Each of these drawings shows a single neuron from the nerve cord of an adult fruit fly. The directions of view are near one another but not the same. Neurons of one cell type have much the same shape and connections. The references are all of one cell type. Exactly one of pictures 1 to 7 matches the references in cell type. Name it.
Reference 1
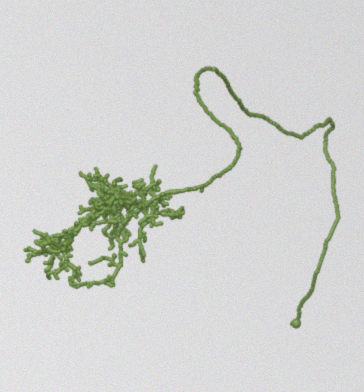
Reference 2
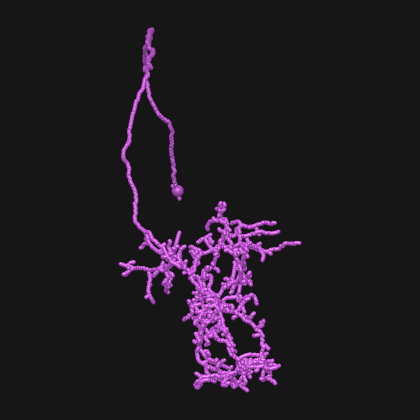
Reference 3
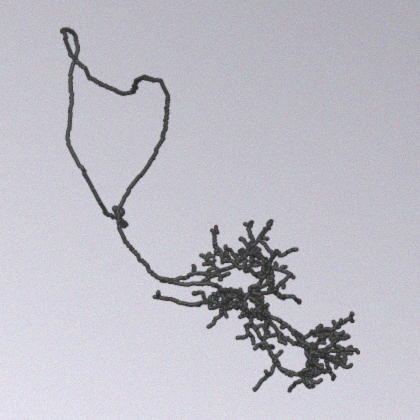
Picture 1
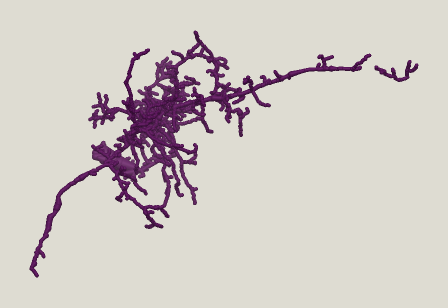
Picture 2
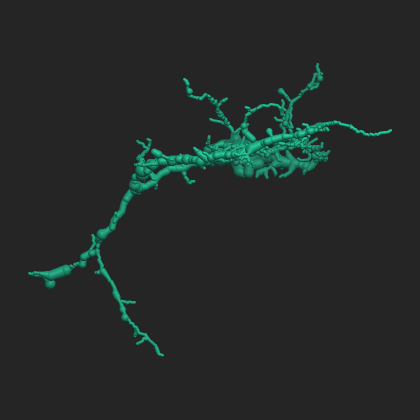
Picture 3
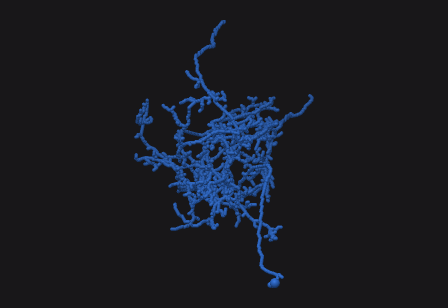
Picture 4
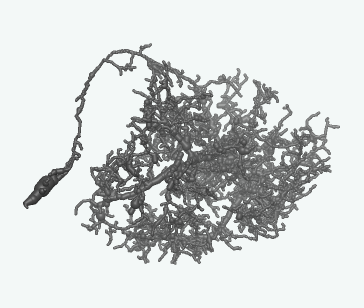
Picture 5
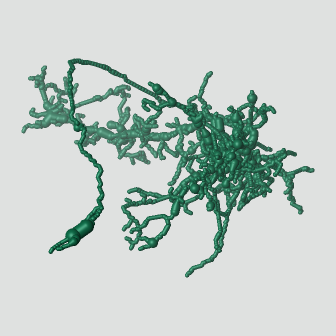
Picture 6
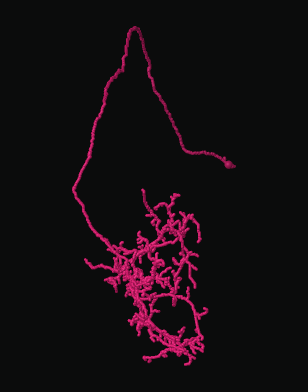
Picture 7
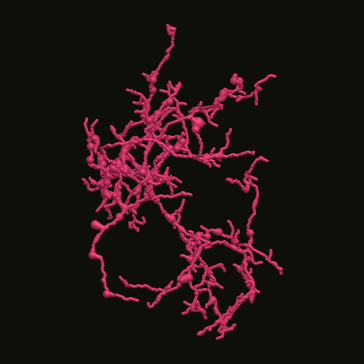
Picture 6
